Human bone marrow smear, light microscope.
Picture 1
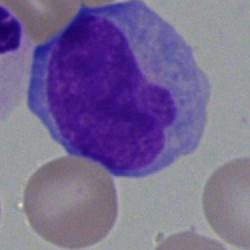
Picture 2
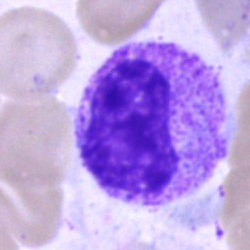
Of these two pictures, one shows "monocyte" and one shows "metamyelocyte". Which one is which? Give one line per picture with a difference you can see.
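Picture 1 – monocyte. No granules are visible in the cytoplasm.
Picture 2 – metamyelocyte. The cytoplasm is packed with fine purple granules.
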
